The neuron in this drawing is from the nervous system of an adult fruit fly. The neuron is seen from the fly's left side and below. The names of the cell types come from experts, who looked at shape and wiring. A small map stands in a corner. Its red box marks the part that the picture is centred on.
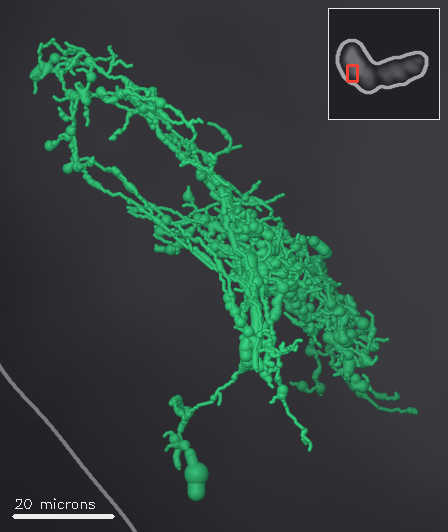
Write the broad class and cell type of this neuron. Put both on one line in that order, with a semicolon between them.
central-brain intrinsic neuron; GNG175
